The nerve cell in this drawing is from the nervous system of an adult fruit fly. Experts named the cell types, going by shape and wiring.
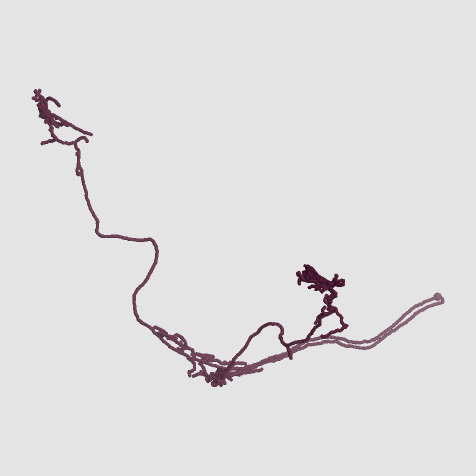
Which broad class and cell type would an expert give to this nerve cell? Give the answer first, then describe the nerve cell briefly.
Its broad class is ascending neuron. Its cell type is ANXXX470. The cell body can be seen on the right of the picture. In this view it is wider than it is tall.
